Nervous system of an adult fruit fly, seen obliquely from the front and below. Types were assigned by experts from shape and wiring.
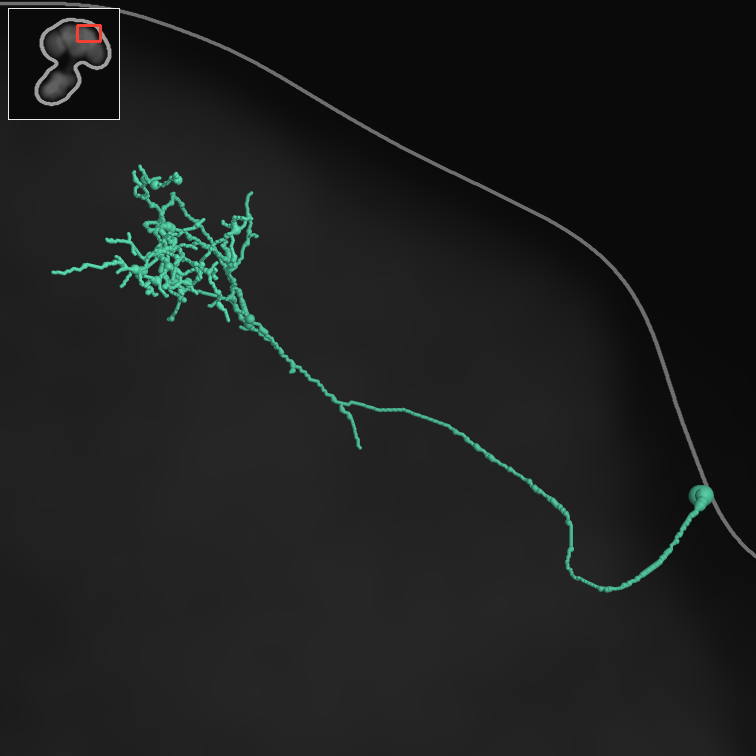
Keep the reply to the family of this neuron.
hemilineage SIPa1_ventral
